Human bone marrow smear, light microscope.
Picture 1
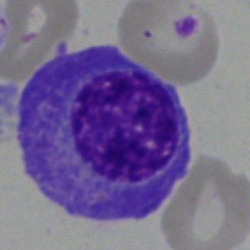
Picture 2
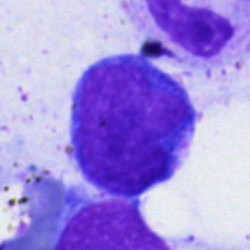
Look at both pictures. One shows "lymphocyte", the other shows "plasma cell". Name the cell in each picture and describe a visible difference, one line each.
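The cell in picture 1 is a plasma cell. The cytoplasm is abundant and stains blue.
The cell in picture 2 is a lymphocyte. The nucleus fills almost the whole cell.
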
